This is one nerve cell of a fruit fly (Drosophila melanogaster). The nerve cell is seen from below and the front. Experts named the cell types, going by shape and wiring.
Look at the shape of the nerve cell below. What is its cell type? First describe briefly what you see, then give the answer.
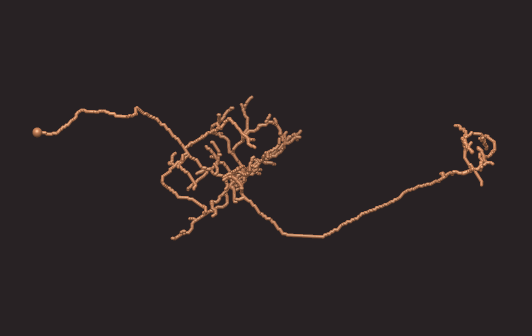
The cell body is on the left of the picture. Dozens of branch ends can be seen. Its broad class is optic-lobe intrinsic neuron. Its cell type is Tm38.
